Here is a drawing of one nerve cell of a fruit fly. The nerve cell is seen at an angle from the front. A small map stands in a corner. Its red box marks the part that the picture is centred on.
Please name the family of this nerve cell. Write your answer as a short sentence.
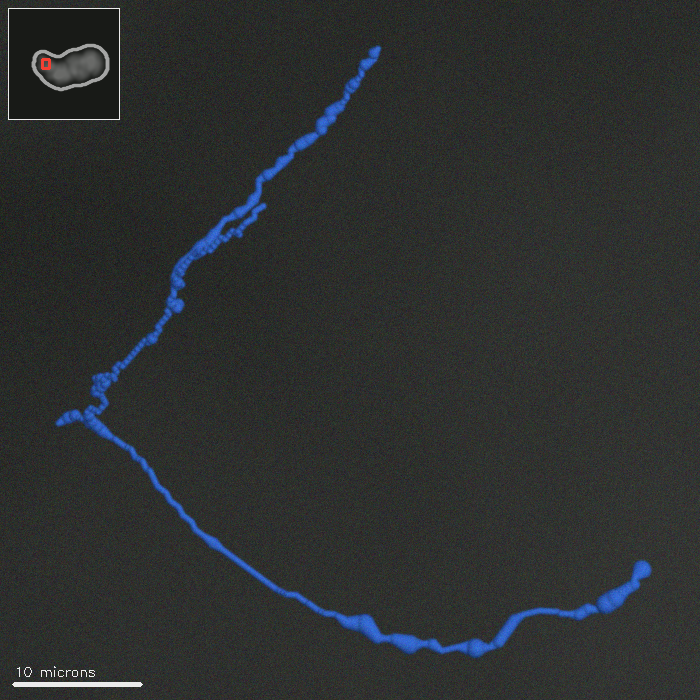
The family is class mechanosensory tactile.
